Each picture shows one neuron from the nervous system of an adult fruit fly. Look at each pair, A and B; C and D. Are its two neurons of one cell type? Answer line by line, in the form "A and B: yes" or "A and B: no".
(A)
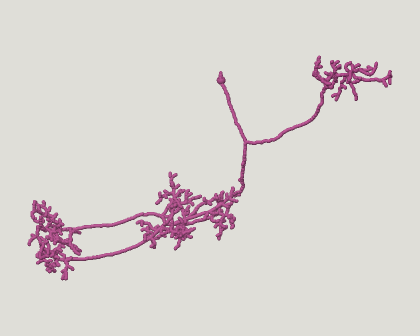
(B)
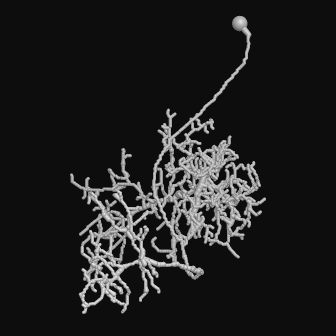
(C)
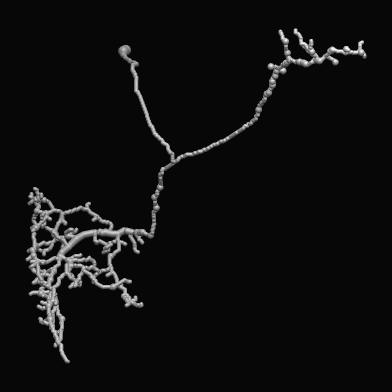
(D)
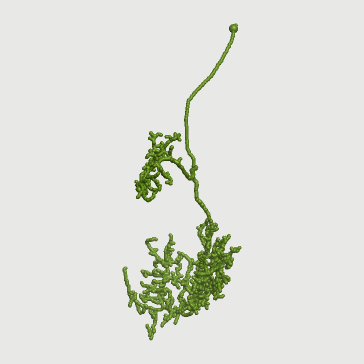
A and B: yes
C and D: no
